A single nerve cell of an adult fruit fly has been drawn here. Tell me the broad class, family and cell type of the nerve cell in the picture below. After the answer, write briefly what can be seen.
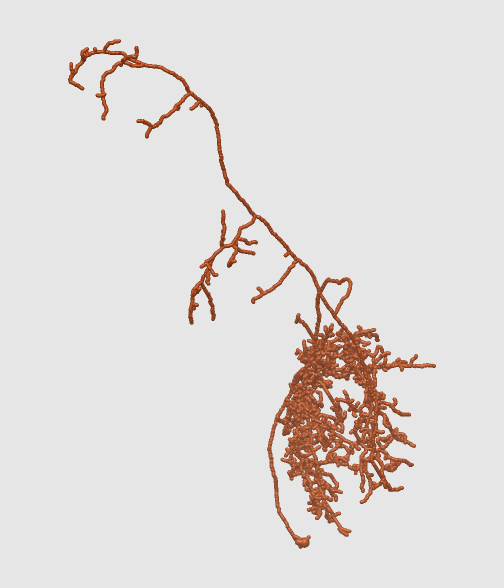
Its broad class is nerve-cord intrinsic neuron. Its family is hemilineage 07B. The cell type is IN07B013. The cell body is at the bottom of the picture. The picture shows dozens of branch ends.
